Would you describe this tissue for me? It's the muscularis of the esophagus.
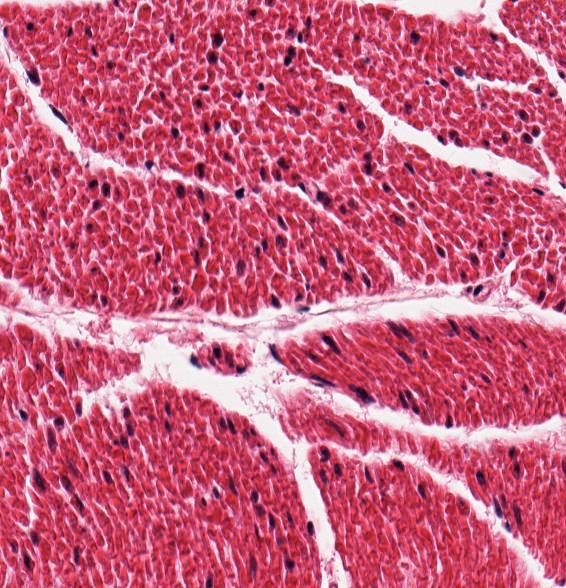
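First, layout: large bundles of tightly packed, deeply eosinophilic cells, separated by narrow pale clefts. Second, nuclei: dark-staining, scattered among the fibres, in only a minority of cut profiles. Third, the horizontal midfield cleft holds thin wisps of loose, pale connective tissue with only a few nuclei. Last: no fat cells, glands or epithelium.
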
